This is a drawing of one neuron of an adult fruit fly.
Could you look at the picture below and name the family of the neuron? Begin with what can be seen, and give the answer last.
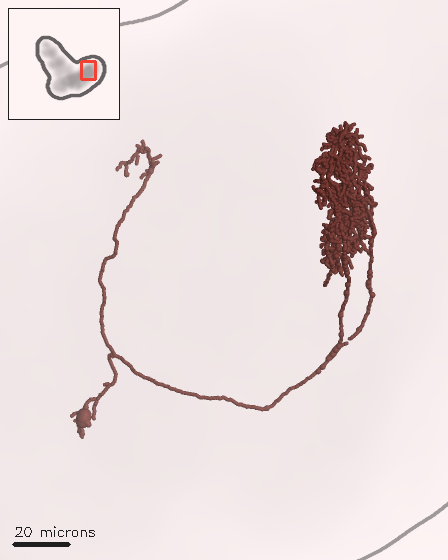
The cell body is at the lower left of the picture. From top to bottom in the picture it spans about 120 microns. Dozens of branch ends can be seen. This is an optic-lobe intrinsic neuron. The family is MeLo.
